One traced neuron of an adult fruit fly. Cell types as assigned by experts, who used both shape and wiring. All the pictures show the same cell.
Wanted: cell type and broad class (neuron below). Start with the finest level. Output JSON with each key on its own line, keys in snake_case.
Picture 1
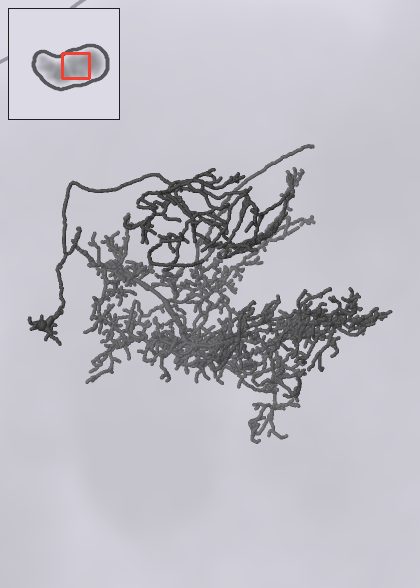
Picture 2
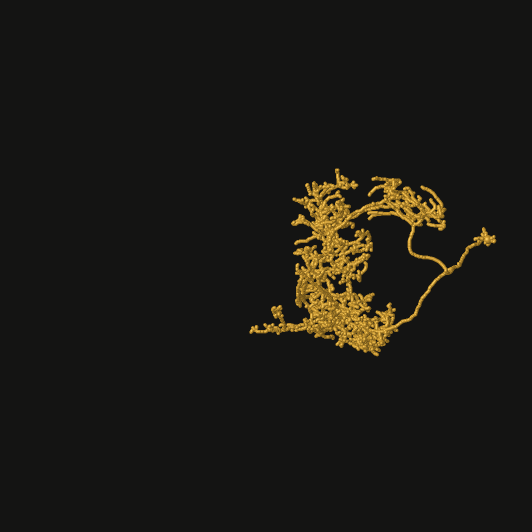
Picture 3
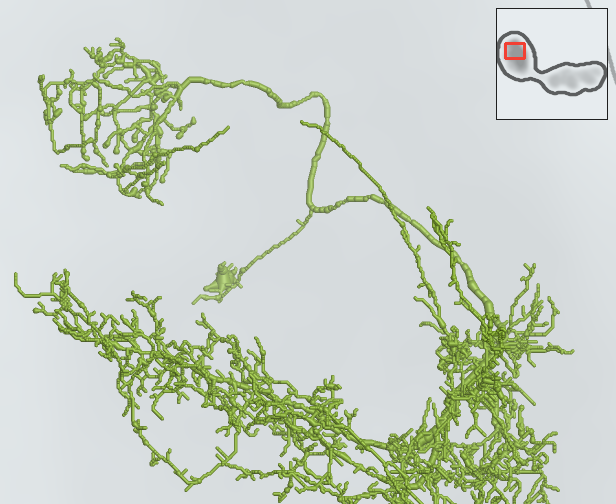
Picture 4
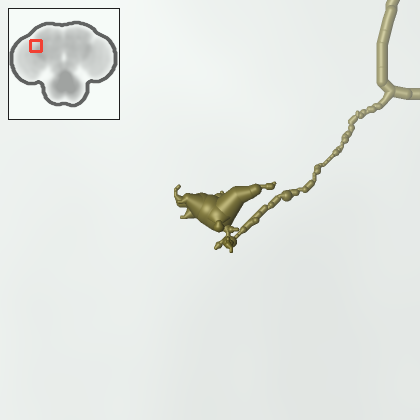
{
 "cell_type": "AOTU033",
 "broad_class": "central-brain intrinsic neuron"
}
